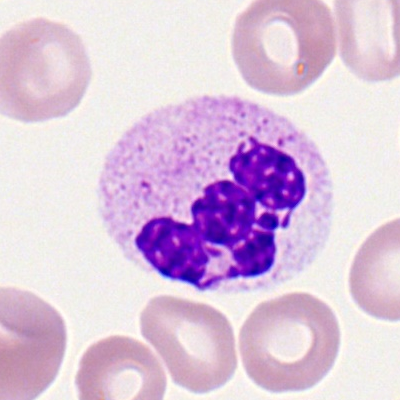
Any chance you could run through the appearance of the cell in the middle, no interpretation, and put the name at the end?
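Nucleus: no nucleoli visible. Cytoplasm plentiful, pale pinkish-lilac, without vacuoles. Fine, small pinkish-purple granules scattered evenly throughout. Cell in the middle: segmented neutrophil.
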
